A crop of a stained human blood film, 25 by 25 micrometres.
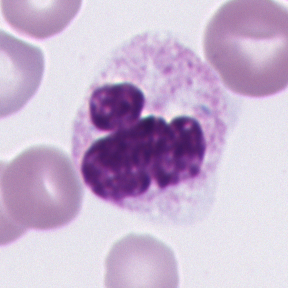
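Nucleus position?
Lower left, leaving more cytoplasm at the upper right.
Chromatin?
Dark purple, densely clumped.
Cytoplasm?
Abundant, pale pinkish, with fine pink-lilac granules throughout.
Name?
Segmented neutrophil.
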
